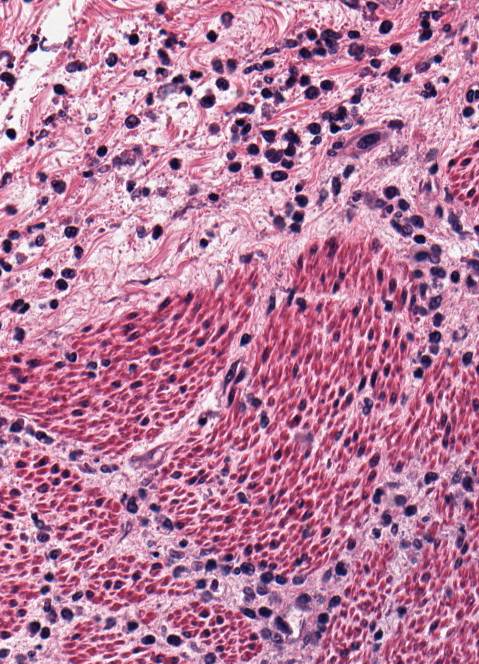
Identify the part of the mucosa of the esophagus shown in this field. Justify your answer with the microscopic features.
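Finding: smooth muscle. Bundles fill the lower two-thirds of the field.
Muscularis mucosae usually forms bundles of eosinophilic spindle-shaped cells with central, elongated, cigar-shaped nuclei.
Upper third: loose connective tissue, pale, with thin, wavy, widely separated collagen fibres.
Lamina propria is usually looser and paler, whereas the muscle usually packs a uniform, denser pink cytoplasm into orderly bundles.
No epithelium anywhere. No fat cells.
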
